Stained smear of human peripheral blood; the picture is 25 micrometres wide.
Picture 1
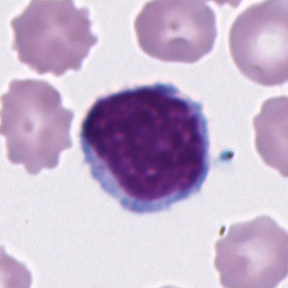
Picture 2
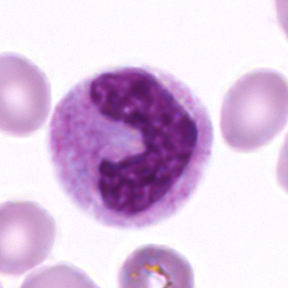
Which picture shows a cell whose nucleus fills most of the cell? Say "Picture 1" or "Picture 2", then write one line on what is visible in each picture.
Picture 1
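What picture 1 shows: The cytoplasm is a narrow rim of pale blue.
What picture 2 shows: The cytoplasm is plentiful and pale pinkish-lilac.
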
